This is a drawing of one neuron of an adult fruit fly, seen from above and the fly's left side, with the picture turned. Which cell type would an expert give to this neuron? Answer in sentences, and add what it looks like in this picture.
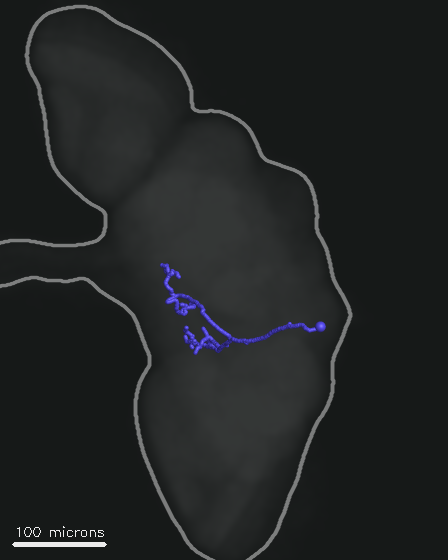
The cell type is PS005_a. This is a central-brain intrinsic neuron. It lies in the brain. The cell body can be seen on the right of the picture. By the scale bar it is about 180 microns wide in this view.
